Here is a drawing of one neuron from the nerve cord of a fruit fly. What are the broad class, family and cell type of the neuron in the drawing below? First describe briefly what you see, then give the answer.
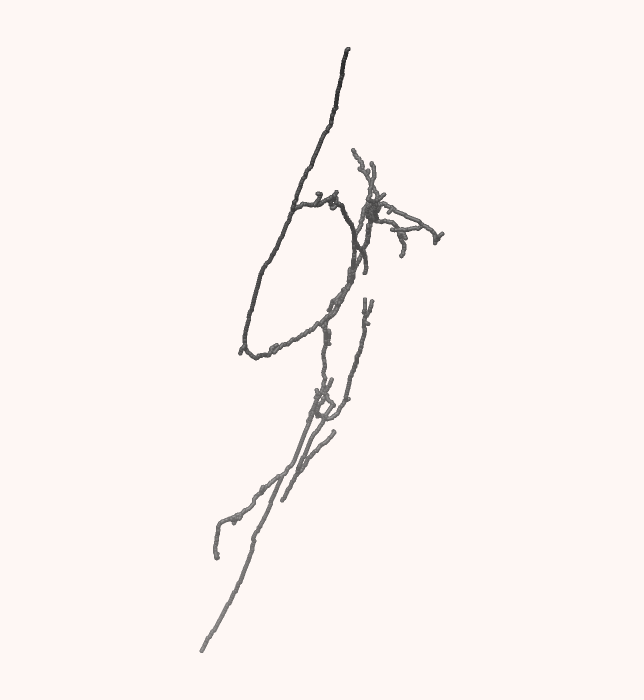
No cell body is drawn. In this view it is more than twice as tall as it is wide. Its broad class is descending neuron. The family is hemilineage DM2_central. Its cell type is DNpe041.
